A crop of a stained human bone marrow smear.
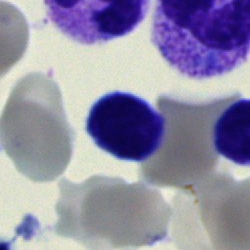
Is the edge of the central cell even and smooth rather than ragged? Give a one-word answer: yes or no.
Yes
